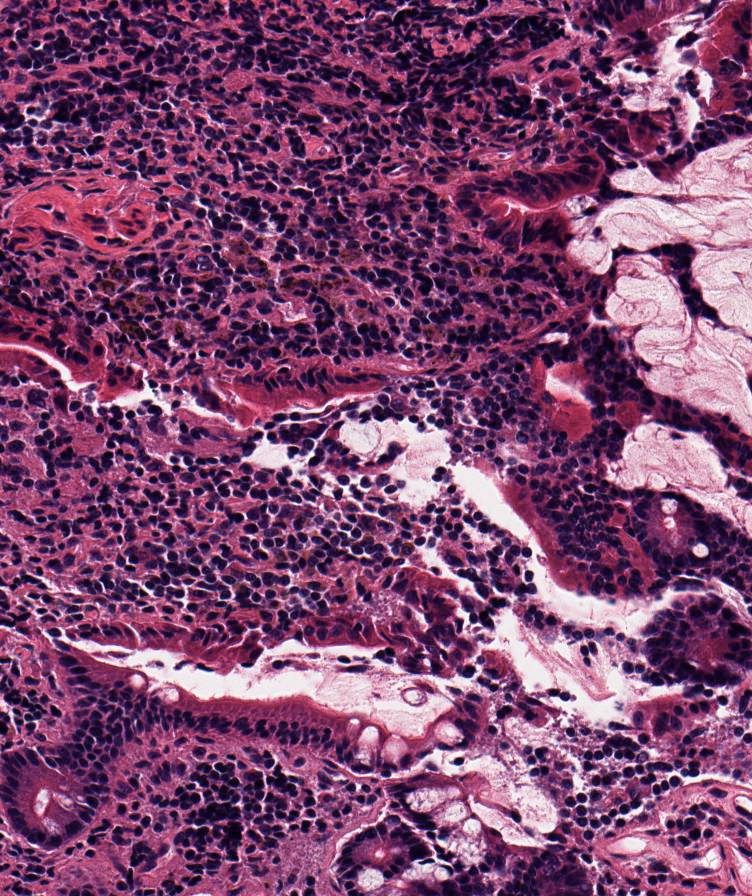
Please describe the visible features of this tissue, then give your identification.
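Most of the field between the epithelial strips is filled with dense sheets of small, darkly staining round cells, with small, round, dense dark nuclei and scant cytoplasm. Along the bottom, goblet cells with pale rounded mucin vacuoles sit in the epithelium. It's terminal ileum.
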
